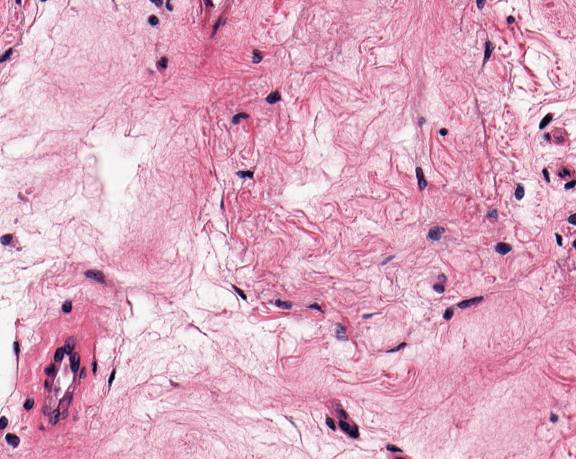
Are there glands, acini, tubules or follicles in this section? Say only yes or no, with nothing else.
No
